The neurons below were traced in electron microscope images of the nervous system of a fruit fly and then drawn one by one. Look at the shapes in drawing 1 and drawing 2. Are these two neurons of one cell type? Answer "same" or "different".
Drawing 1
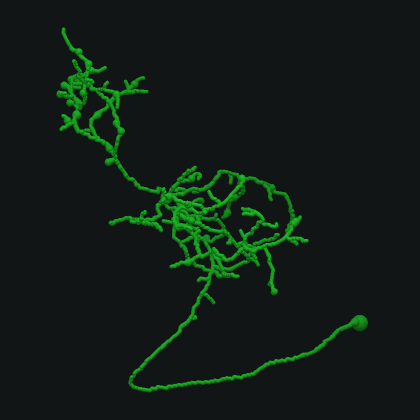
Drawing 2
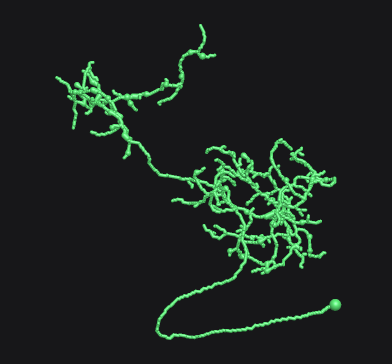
different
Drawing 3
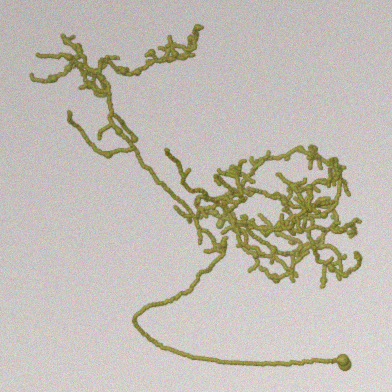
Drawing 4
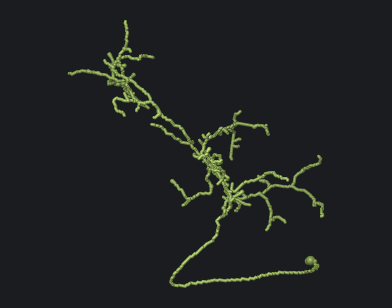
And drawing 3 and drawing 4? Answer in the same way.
different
